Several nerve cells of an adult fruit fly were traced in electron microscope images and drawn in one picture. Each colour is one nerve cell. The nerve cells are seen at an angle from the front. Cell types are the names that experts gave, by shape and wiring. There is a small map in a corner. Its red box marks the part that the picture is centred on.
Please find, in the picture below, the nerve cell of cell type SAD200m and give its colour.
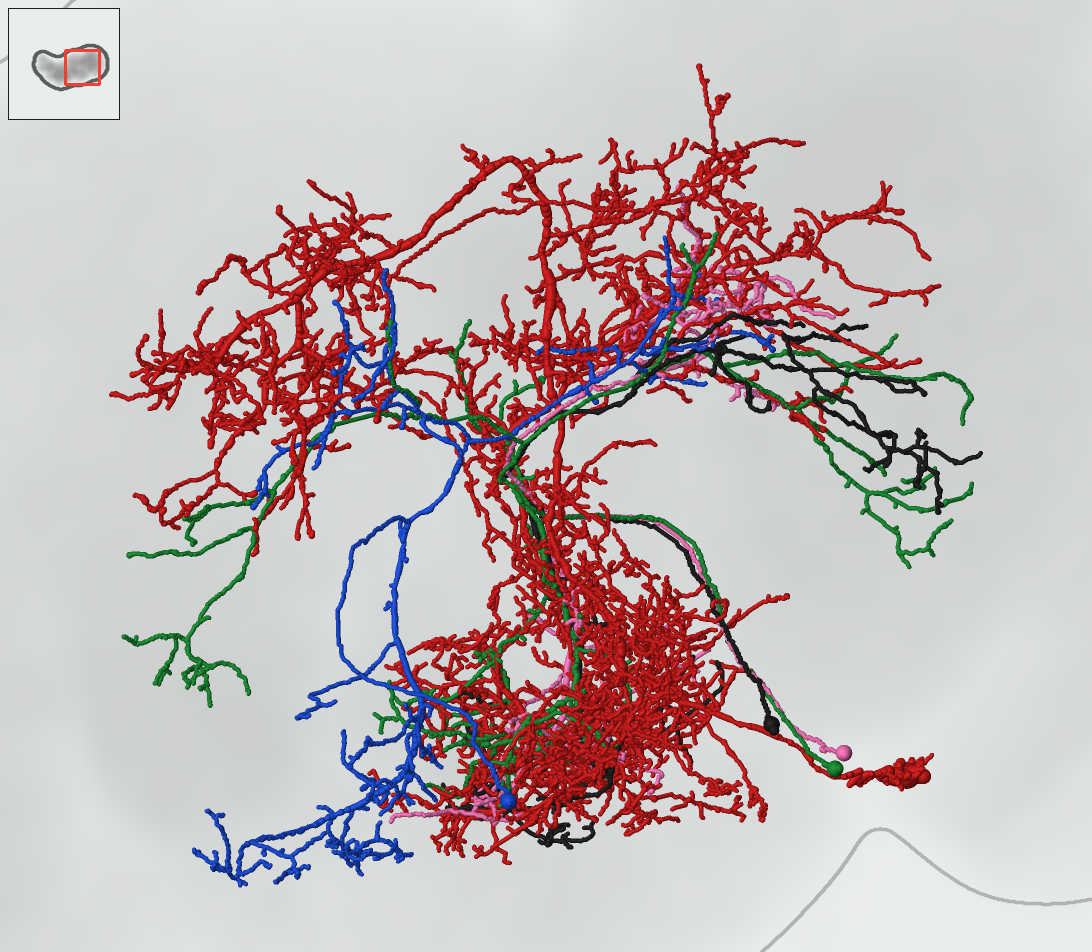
blue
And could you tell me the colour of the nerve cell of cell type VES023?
green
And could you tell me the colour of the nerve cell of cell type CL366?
red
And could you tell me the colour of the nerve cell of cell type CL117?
black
